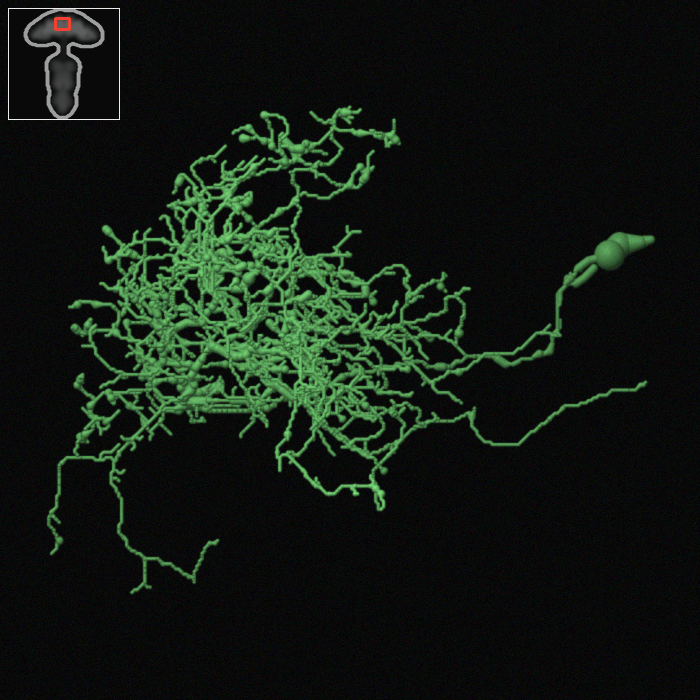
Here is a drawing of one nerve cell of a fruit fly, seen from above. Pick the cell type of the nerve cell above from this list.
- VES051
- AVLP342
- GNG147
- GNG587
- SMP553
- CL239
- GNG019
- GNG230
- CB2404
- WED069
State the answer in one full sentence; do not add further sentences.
The single nerve cell here is of type GNG147.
